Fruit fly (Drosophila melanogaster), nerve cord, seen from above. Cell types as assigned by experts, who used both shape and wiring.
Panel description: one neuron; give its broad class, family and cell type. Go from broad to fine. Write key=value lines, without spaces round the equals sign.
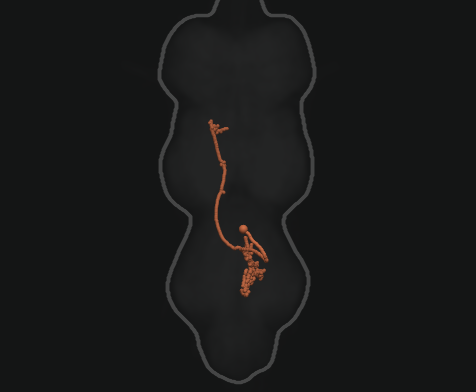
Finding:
broad_class=nerve-cord intrinsic neuron
family=hemilineage 23B
cell_type=IN23B084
